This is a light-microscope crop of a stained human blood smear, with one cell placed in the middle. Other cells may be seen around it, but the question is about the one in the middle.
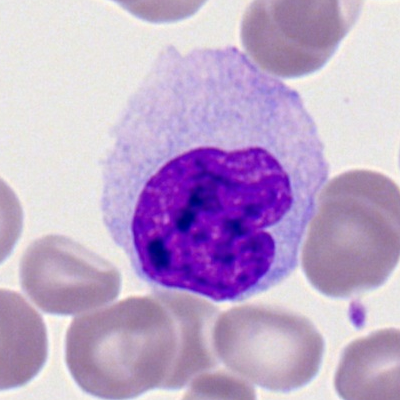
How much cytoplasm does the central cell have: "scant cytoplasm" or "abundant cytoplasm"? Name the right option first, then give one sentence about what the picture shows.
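Abundant cytoplasm. The cytoplasm is abundant, forming a wide zone above the nucleus.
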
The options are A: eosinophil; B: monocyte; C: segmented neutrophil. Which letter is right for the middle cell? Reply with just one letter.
B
